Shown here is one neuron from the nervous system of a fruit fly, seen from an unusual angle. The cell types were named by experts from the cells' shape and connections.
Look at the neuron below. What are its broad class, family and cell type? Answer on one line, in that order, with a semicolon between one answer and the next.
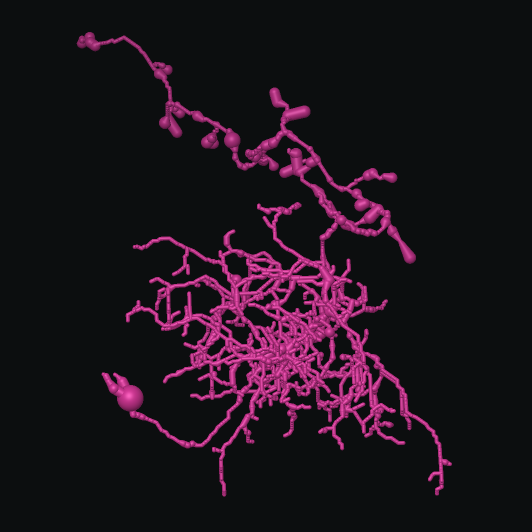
nerve-cord intrinsic neuron; hemilineage 06B; IN06B073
